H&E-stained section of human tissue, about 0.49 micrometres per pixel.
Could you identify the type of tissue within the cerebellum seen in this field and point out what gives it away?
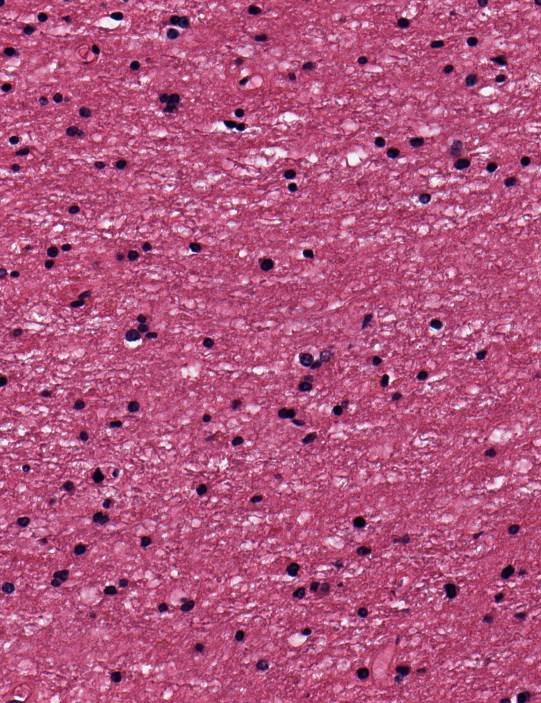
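White matter. Whole field: pink, finely fibrillary background, no organized structural units. Numerous small clear vacuoles throughout; spongy look.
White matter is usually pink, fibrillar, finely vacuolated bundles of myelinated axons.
Faint streaming runs mainly side to side across the field.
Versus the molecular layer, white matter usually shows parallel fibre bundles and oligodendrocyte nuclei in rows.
Nuclei here: a few small clusters of two to four.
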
